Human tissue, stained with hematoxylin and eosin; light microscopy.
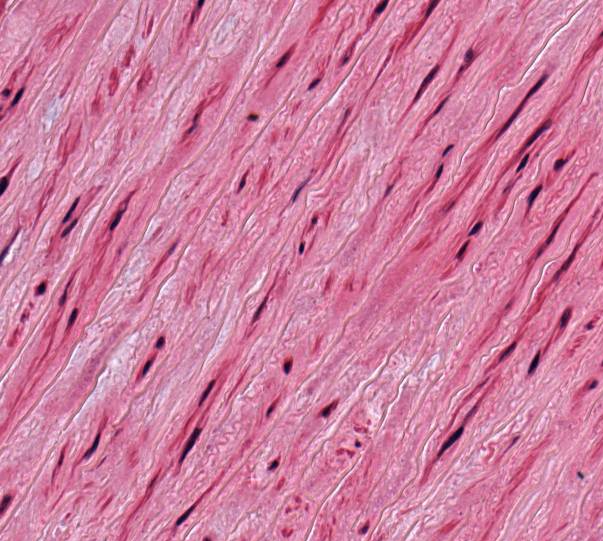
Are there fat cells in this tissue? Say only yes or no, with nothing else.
No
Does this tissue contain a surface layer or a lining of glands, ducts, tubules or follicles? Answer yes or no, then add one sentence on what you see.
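No. No epithelium is present anywhere in the field.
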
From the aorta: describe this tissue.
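The fibres are pink across the whole field. Their nuclei are dark, elongated and spindle-shaped, with long axes parallel to the fibres. They sit well spaced, with broad pink fibre lying between them.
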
